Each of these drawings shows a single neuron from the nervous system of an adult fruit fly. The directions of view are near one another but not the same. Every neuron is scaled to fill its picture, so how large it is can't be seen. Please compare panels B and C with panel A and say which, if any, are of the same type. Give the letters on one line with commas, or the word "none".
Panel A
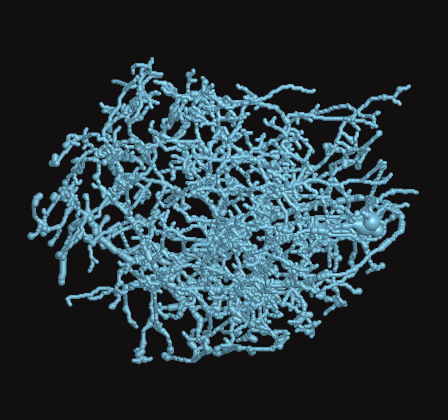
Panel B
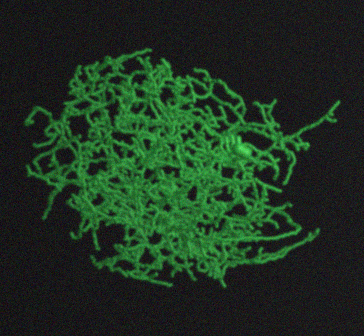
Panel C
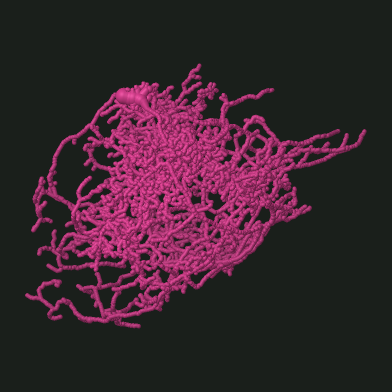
B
